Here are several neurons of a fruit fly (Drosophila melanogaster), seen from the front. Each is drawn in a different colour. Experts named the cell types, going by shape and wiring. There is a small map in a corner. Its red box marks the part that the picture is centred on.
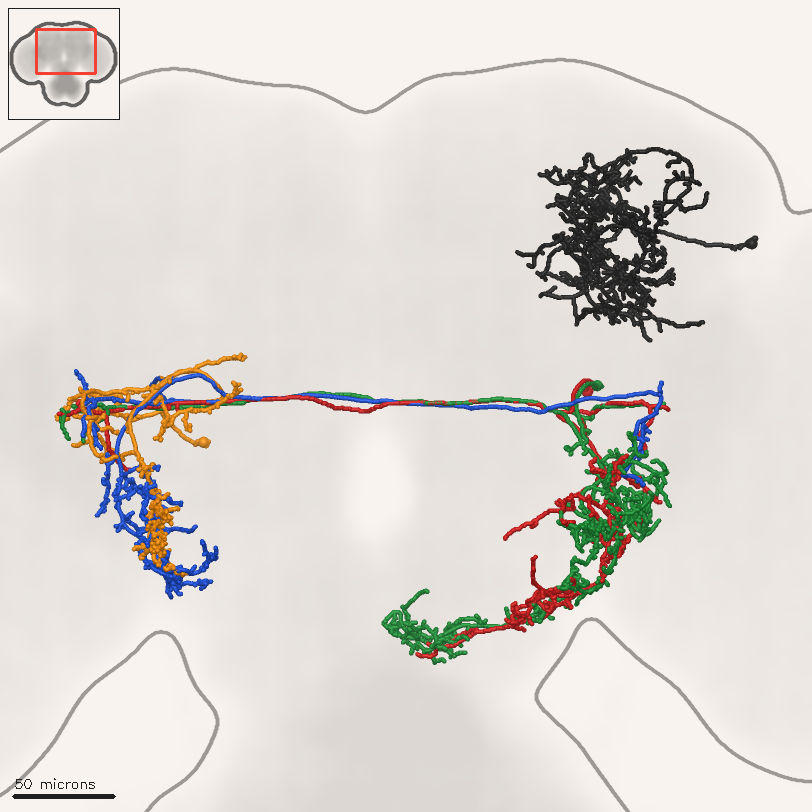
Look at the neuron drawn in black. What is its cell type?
CL133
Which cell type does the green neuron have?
WED117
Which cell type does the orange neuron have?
CB2472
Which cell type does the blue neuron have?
WED118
